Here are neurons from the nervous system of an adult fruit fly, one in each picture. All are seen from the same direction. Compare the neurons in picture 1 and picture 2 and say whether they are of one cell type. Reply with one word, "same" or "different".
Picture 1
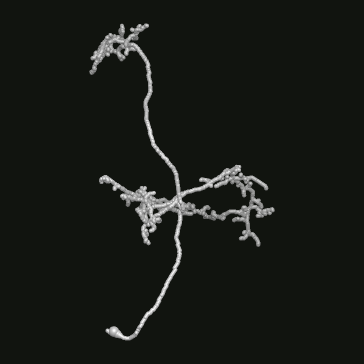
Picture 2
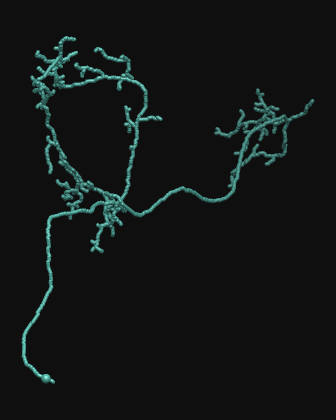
same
